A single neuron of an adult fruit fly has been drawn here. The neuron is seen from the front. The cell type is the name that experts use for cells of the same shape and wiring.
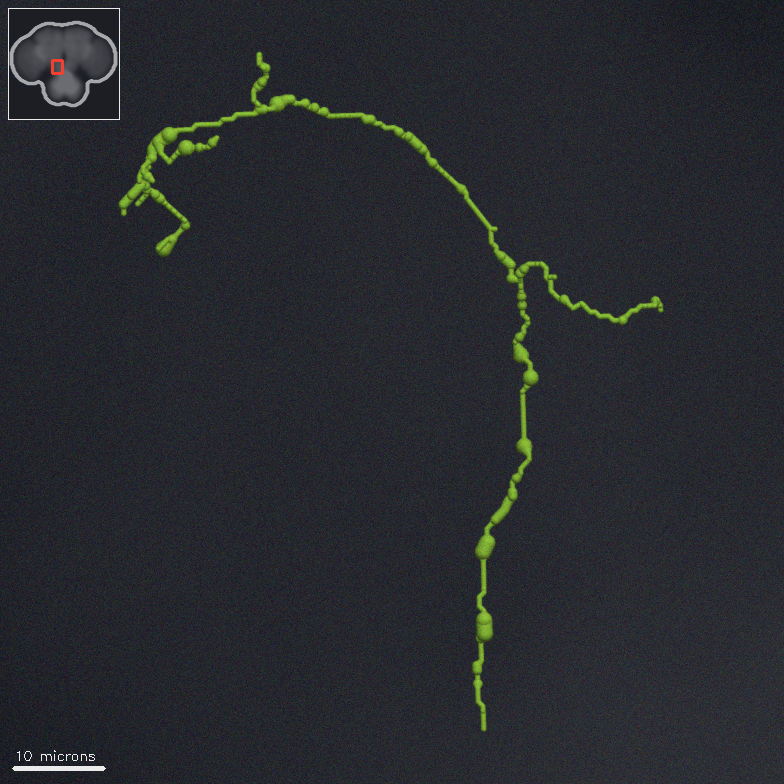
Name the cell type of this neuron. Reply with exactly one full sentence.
The cell type given to this neuron is LB1e.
